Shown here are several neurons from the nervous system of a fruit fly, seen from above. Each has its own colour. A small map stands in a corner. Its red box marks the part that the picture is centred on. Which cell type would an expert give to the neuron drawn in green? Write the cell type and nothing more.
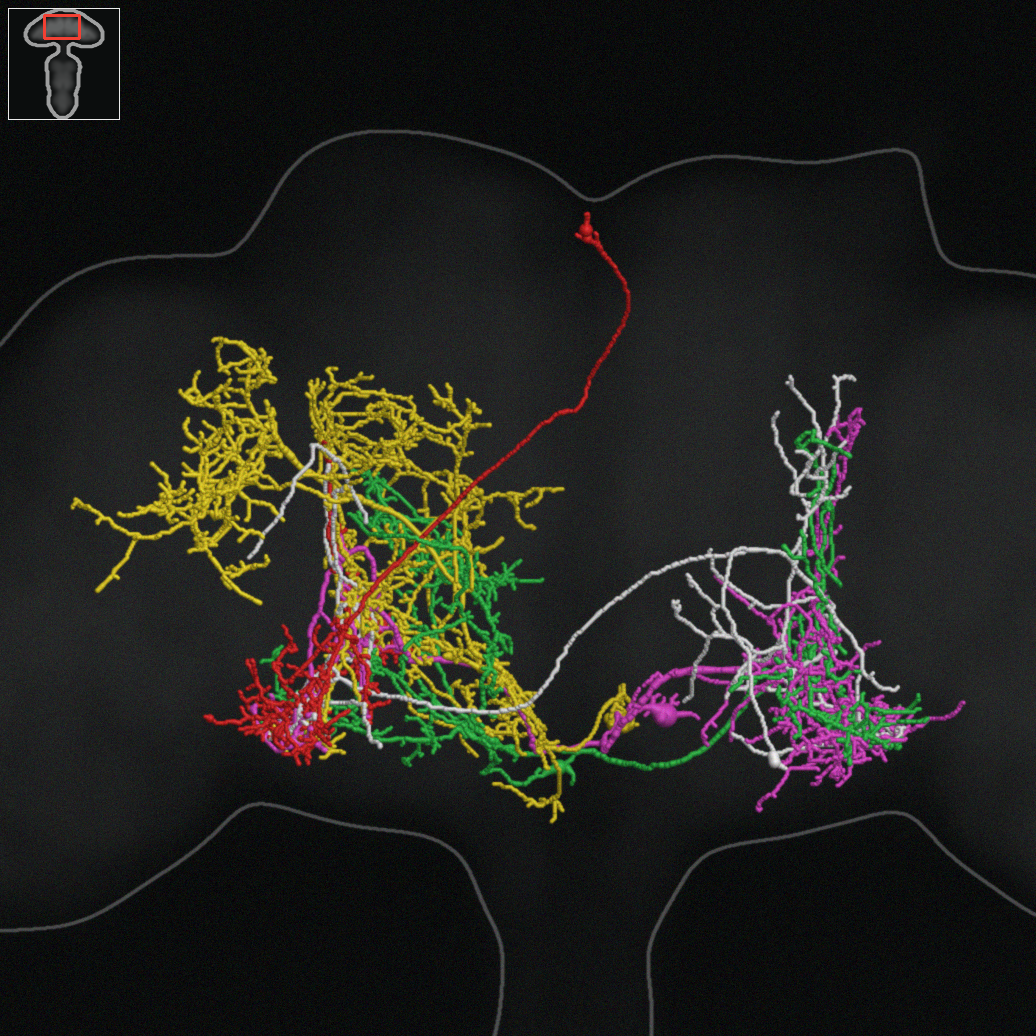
PS326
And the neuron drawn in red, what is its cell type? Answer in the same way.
WED074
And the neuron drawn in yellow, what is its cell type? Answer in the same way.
WED195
